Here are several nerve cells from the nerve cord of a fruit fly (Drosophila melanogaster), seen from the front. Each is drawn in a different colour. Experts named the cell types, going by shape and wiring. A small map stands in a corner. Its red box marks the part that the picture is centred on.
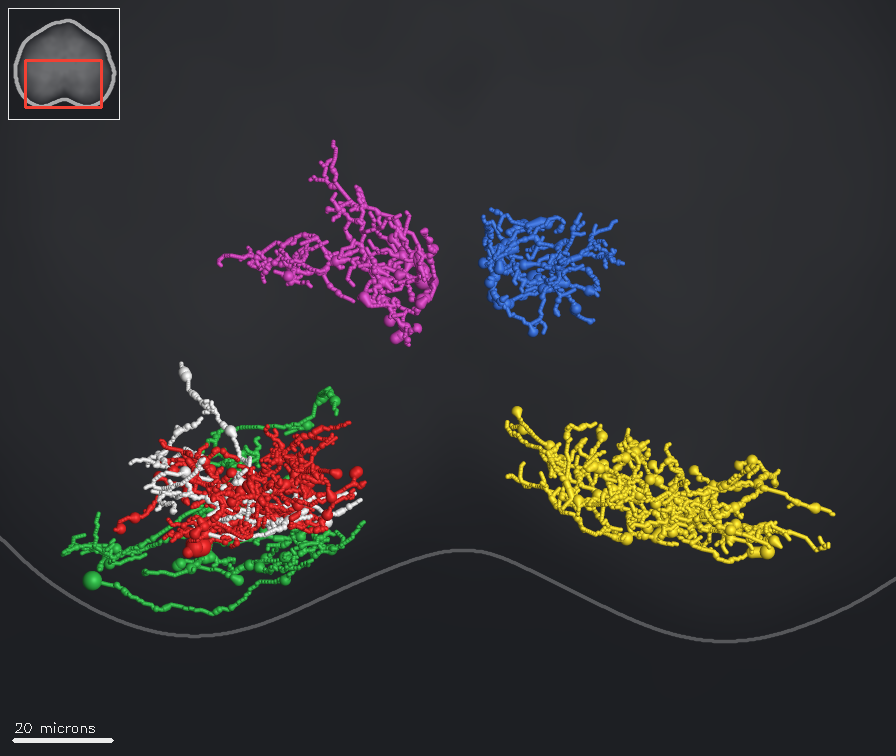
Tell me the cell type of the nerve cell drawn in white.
IN01B091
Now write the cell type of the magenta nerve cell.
IN01B081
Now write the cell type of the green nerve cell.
IN01B080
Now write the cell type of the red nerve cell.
IN01B099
